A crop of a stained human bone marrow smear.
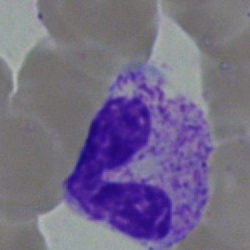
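Band neutrophil, the cell in the middle of this stained bone marrow smear. Notice how its nucleus curves like a C that opens toward the right. There's plenty of cytoplasm, most of it on the right side of the cell. Many purple granules are scattered through it, though they don't cover or hide the nucleus.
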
